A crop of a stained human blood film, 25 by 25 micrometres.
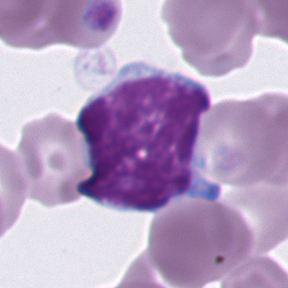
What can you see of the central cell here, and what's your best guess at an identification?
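Irregular, angular outline, not smoothly round. Chromatin dark purple, fairly finely textured, no coarse dense blocks. No distinct nucleolus seen. Cytoplasm a scant pale-blue rim around the nucleus. Cell: typical lymphocyte.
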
